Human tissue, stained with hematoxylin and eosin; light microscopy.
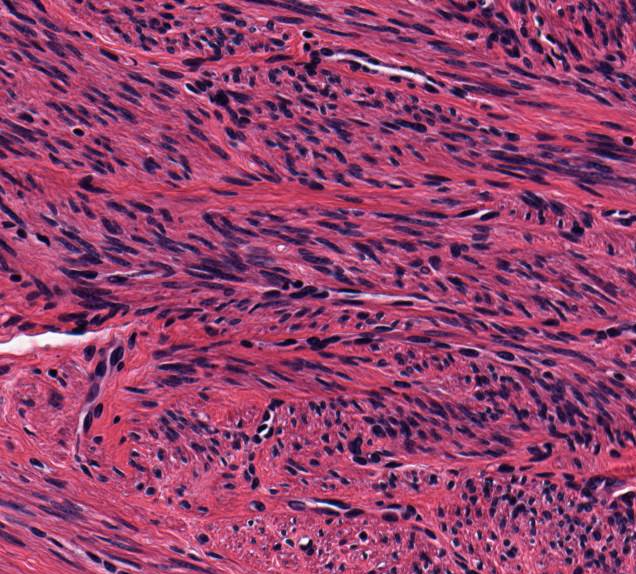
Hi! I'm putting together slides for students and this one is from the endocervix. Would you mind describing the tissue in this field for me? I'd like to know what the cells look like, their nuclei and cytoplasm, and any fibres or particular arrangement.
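Spindle cells form long fascicles, roughly horizontal, across the upper and middle field. Where cut lengthwise, their nuclei look elongated and darkly stained. In the lower right, though, a bundle is cut across; its nuclei appear rounded. Packing is close, with little loose stroma between bundles.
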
